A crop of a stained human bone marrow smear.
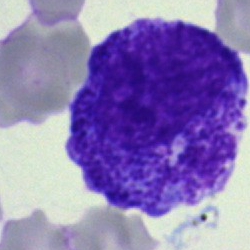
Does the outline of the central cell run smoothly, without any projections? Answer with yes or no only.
No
